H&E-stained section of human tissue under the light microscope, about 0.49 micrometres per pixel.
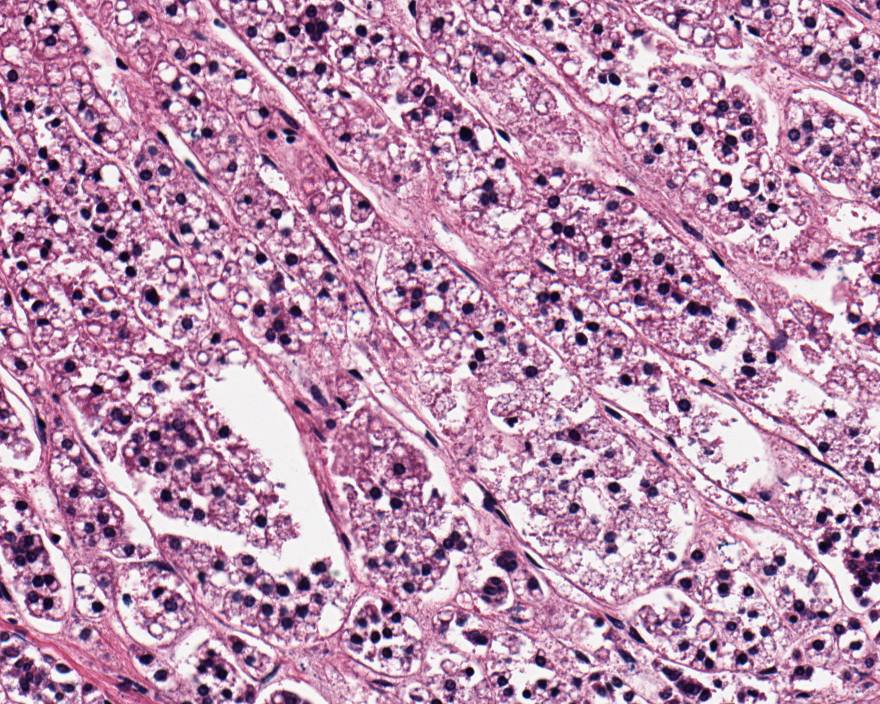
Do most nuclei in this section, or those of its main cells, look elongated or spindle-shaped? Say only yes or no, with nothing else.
No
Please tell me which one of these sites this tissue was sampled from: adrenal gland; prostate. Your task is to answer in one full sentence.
This section represents tissue sampled from the adrenal gland.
